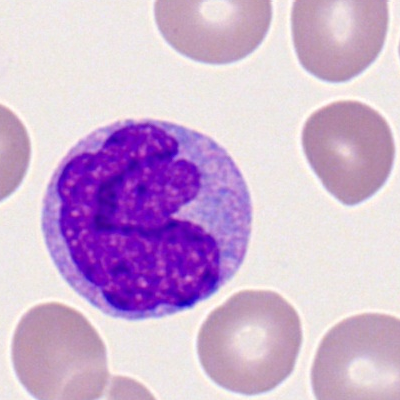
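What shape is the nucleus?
Folded, with a deep notch opening toward the right.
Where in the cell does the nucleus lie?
It fills most of the cell and lies toward the left, while the widest band of cytoplasm sits on the right, within the notch.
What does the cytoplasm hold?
Fine, faint pinkish dust-like granules.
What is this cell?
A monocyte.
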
